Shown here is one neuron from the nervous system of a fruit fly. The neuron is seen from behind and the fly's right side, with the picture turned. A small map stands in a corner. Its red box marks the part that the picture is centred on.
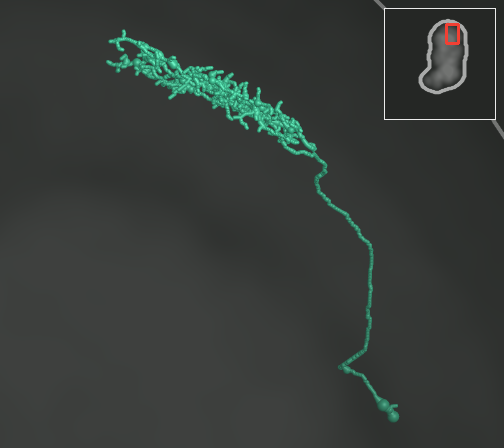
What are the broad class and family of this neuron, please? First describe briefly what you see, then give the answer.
Its cell body lies at the lower right of the picture. The picture shows dozens of branch ends. Its broad class is optic-lobe intrinsic neuron. The family is Cm.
